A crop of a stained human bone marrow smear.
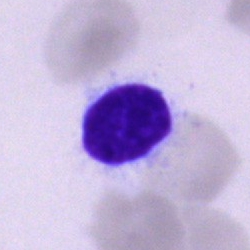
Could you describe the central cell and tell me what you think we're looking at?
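Look at the nucleus first: its chromatin is dense and stains deep purple all the way through. Around it there is only a very thin rim of cytoplasm, so thin you can barely see it, and at the edge that faint cytoplasm is pale bluish-lilac. You won't find any vacuoles in this cell. It is a lymphocyte.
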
